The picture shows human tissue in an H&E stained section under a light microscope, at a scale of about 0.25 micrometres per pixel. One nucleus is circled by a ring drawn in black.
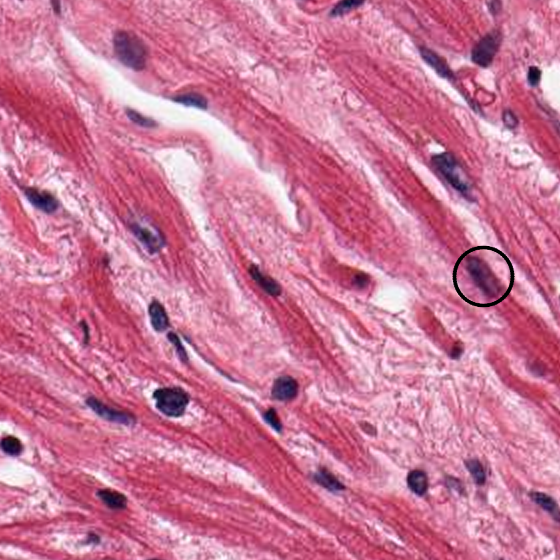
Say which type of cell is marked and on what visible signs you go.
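The marked cell is a cardiomyocyte. The nucleus is an elongated oval whose long axis runs along the length of the fibre. The nucleus lies inside the fibre, with cytoplasm extending on both sides of it. The cytoplasm is pink-red and shows fine streaks running lengthwise along the fibre. The cell runs diagonally from upper left to lower right, parallel to the neighbouring fibres.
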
